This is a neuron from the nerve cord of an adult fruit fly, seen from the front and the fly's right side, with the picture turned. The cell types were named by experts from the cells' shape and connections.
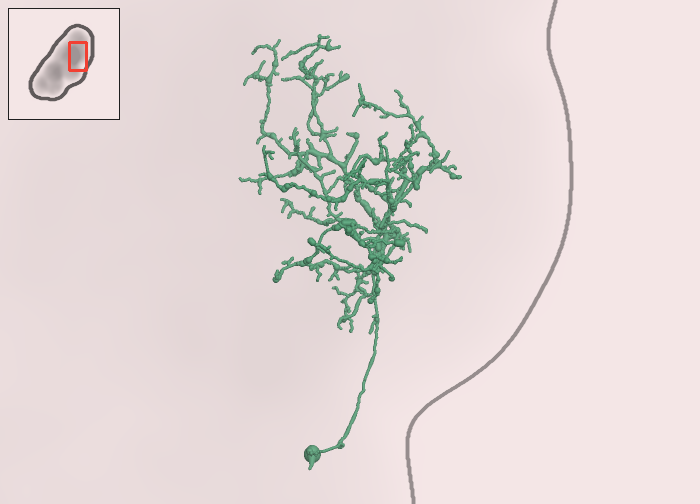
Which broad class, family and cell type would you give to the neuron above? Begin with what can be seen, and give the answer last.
The picture shows dozens of branch ends. As drawn here it is taller than it is wide. It is a nerve-cord intrinsic neuron. The family is hemilineage 20A.22A. It is of cell type IN20A.22A036.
